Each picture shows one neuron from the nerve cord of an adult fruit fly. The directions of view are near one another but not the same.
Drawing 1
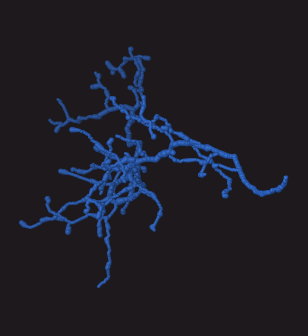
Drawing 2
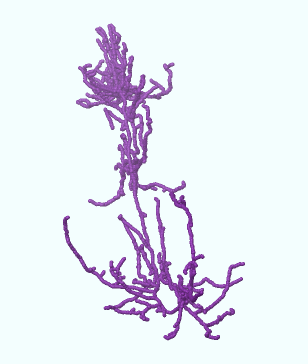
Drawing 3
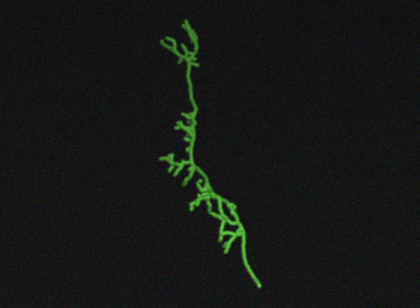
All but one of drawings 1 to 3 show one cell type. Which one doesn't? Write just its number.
2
